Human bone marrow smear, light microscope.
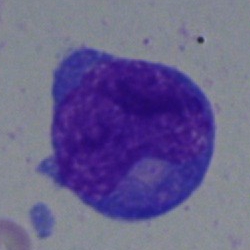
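Blast, the central cell. Its nucleus fills most of it, leaving just a narrow rim of cytoplasm at most of the edge. Fine pale pink-lilac specks dot the purple nuclear area. A pale pinkish patch in the cytoplasm lies against the nucleus at lower right, and a small pointed knob of cytoplasm juts from the lower left edge.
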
